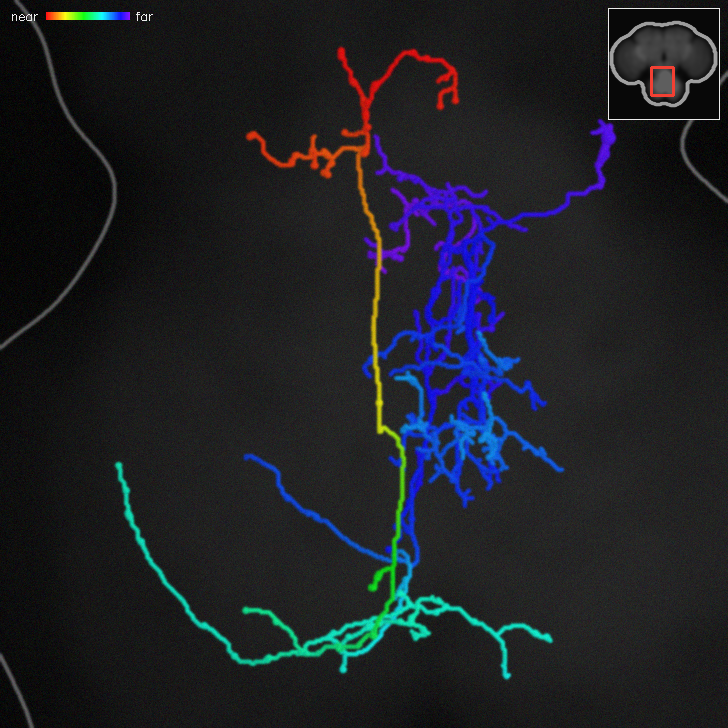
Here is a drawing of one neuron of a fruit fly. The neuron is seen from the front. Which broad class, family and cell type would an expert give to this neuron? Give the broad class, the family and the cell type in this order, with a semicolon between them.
ascending neuron; hemilineage 05B; AN05B045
